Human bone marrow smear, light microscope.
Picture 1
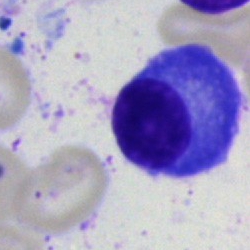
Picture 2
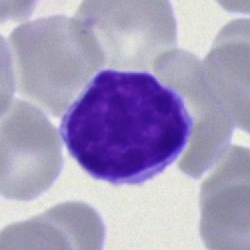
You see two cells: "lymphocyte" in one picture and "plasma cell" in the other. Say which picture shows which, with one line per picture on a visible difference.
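Picture 1 – plasma cell. The cytoplasm is abundant and deep blue.
Picture 2 – lymphocyte. Cytoplasm is very scant, seen only as a thin pale rim at the edge.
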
